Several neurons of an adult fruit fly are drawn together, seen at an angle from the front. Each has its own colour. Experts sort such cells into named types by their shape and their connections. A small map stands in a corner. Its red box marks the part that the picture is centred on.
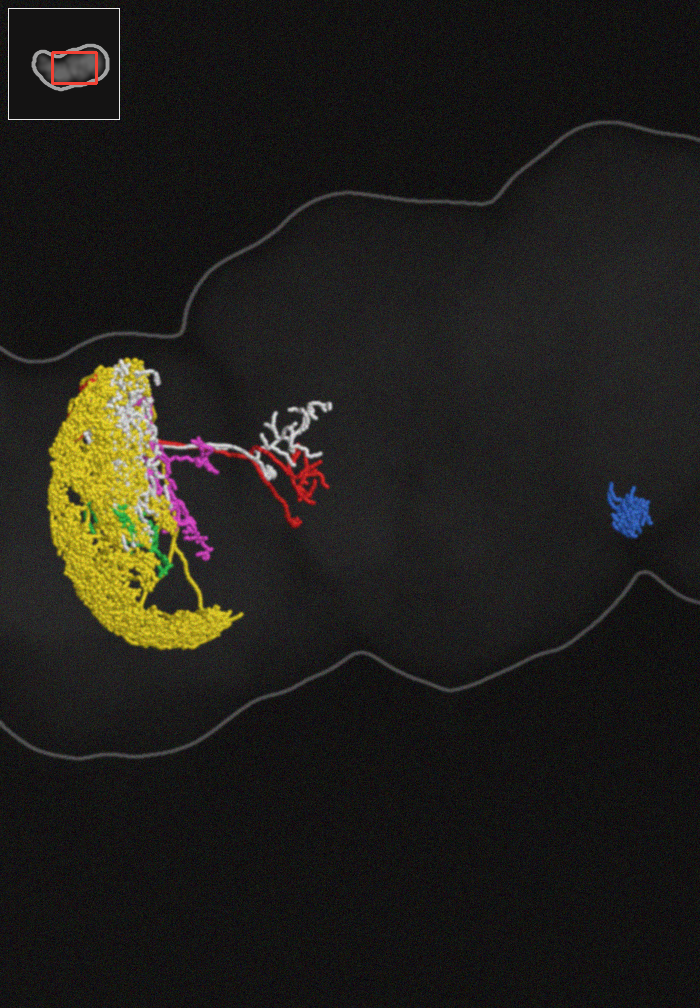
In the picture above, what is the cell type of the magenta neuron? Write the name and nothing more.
Tlp14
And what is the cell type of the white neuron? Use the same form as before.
LPT26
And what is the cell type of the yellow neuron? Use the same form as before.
LPi12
